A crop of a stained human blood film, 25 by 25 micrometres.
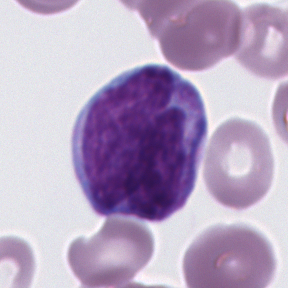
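Atypical promyelocyte: trace its outline and you will find it smooth and rounded, free of surface projections, about 14 by 12 micrometres. Now look at the nucleus, notched on its upper right side. Around it, the pale blue cytoplasm forms only a thin rim.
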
